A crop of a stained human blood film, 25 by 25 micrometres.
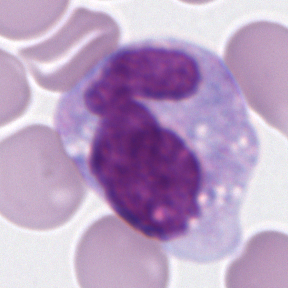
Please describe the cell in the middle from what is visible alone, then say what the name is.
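See how the nucleus lies toward the left, its upper part folding right as a curved limb over the larger lower mass. The wider cytoplasm on the right holds several small clear vacuoles and only fine, faint dust-like granules, none coarse. This is a monocyte.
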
